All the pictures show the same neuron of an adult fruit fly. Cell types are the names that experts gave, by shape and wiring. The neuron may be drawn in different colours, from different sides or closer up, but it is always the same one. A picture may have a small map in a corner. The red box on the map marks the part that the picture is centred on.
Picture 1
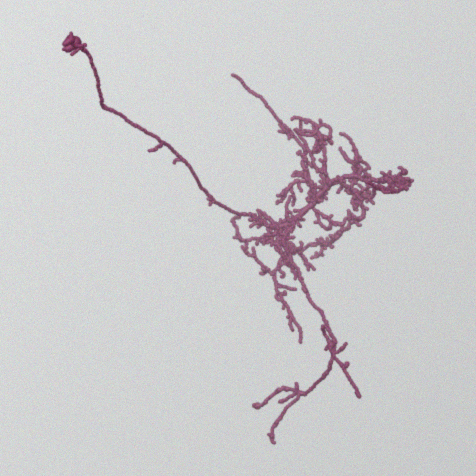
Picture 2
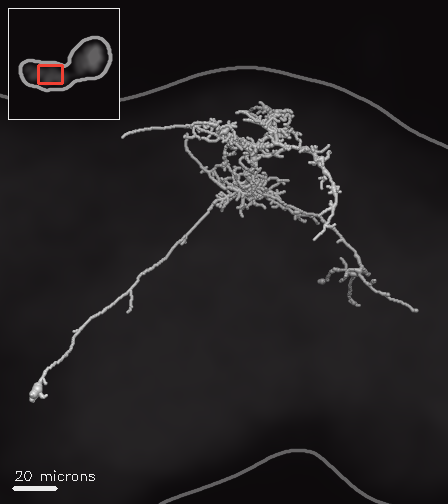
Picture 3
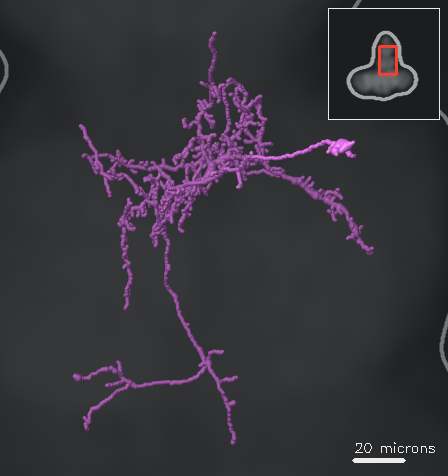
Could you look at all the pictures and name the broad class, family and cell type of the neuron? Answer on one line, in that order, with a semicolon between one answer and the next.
nerve-cord intrinsic neuron; hemilineage 12A; vMS12_a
